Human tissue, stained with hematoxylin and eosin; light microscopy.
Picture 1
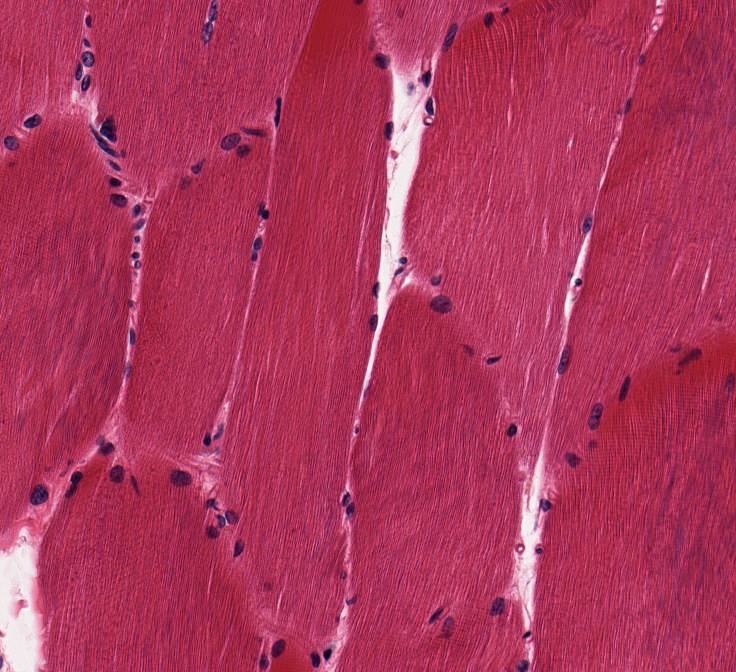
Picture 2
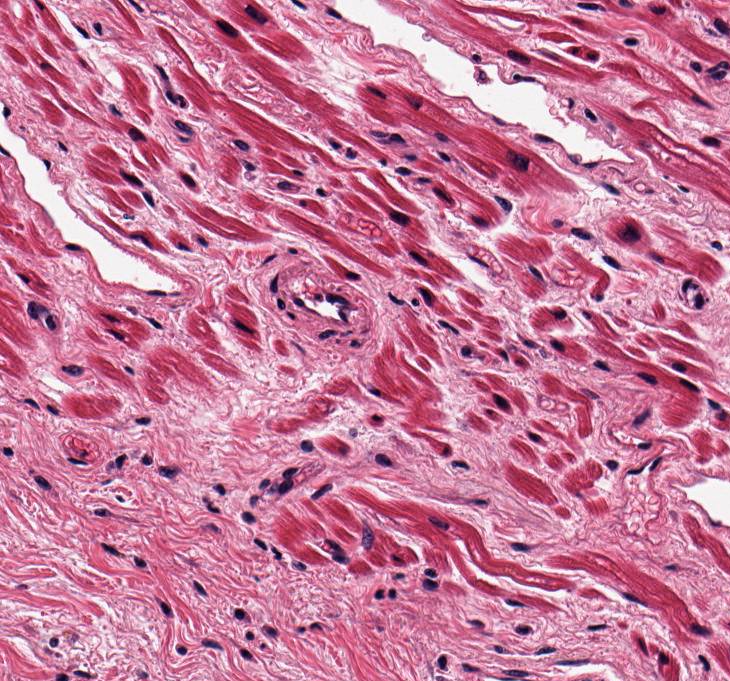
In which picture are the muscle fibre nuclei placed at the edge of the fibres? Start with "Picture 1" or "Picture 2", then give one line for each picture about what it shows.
Picture 1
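Picture 1: The nuclei lie at the edges of the fibres rather than in their centres.
Picture 2: The nuclei of the muscle fibres lie centrally within the fibres.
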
